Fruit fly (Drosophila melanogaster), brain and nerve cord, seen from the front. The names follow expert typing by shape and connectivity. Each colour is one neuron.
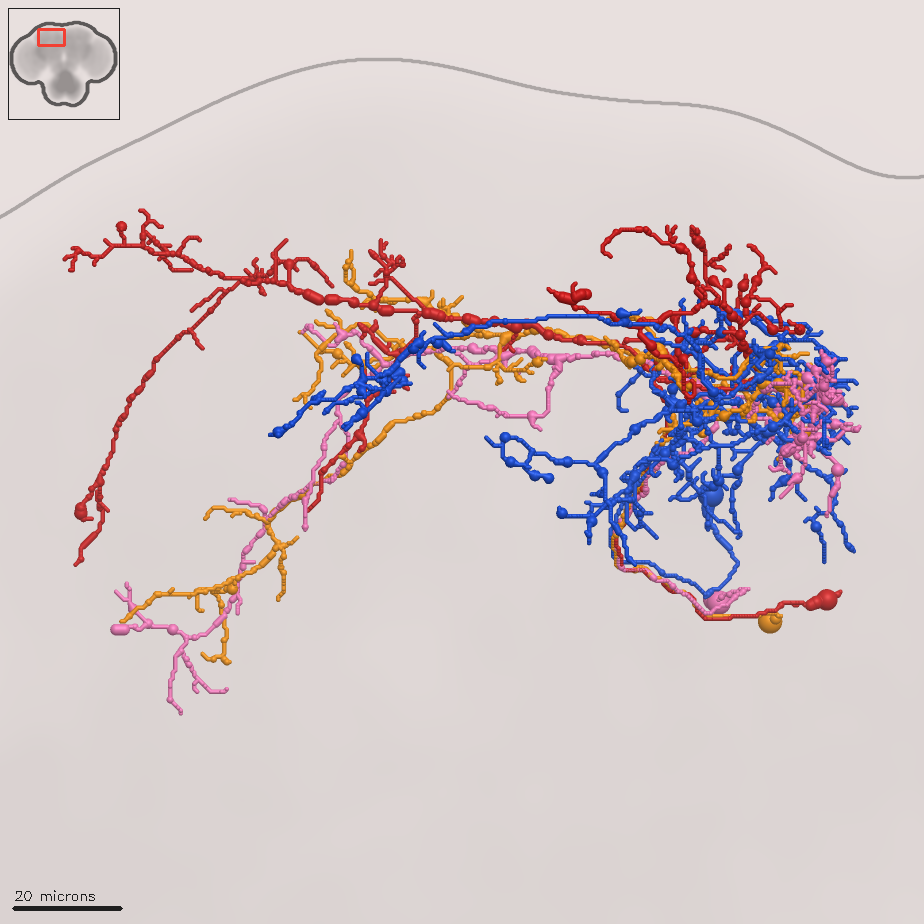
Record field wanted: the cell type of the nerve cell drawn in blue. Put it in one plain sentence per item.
The cell type is SMP404.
